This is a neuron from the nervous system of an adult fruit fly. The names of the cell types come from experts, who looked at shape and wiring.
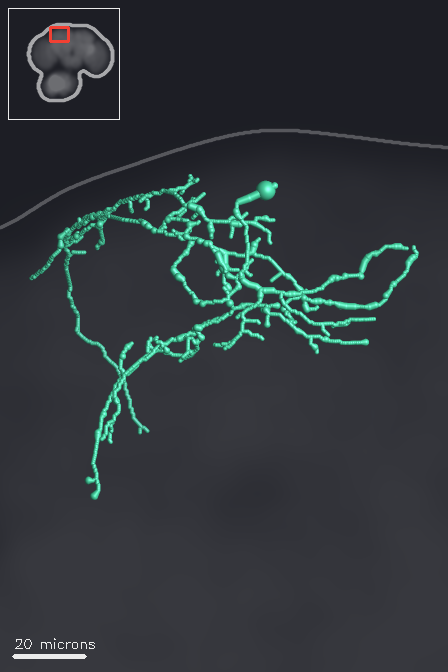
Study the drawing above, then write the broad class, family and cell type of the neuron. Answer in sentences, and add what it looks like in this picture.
Its broad class is central-brain intrinsic neuron. The family is hemilineage LHd2. Its cell type is CB1059. The cell body can be seen at the top of the picture. By the scale bar it is about 110 microns wide in this view. The picture shows dozens of branch ends.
